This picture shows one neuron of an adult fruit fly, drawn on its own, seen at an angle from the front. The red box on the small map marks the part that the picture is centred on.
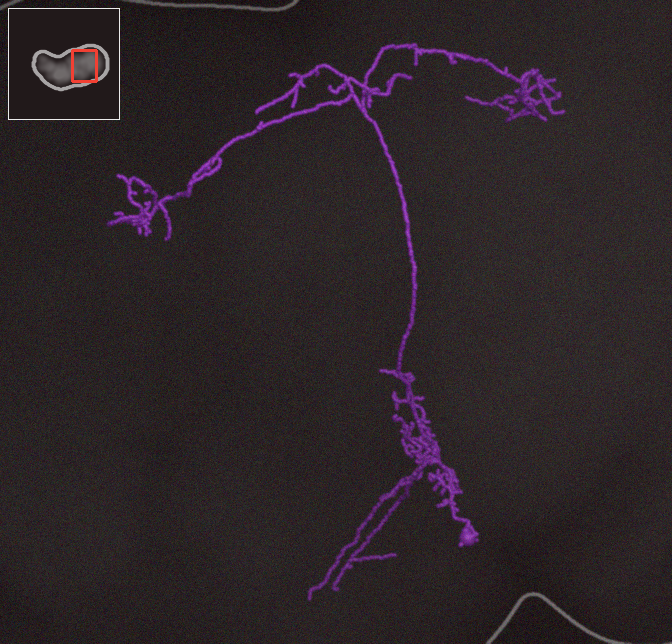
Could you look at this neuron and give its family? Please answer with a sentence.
The family is hemilineage FLAa3.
